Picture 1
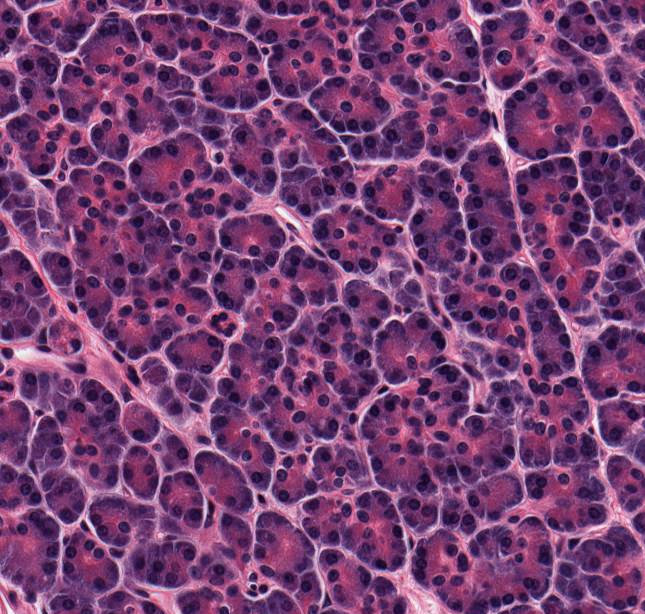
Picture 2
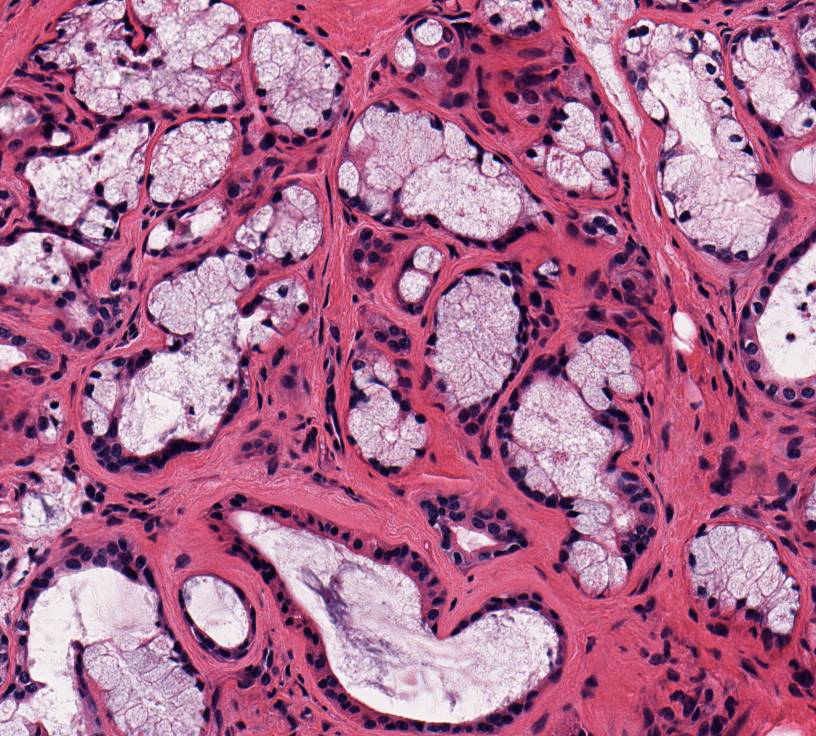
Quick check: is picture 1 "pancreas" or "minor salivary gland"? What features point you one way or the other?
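Look first at picture 1: that is pancreas, and picture 2 is minor salivary gland. In the pancreas, small rounded acini pack the whole field closely, each a cluster of pyramidal cells around a tiny central point with no open lumen. See the round, dark nuclei at the cell bases, with purple basal and pink granular apical cytoplasm. In the minor salivary gland, most units are pale cells with finely bubbly cytoplasm and small, dark nuclei flattened against the outer edge.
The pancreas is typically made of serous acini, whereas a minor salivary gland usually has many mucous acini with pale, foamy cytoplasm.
Dense, strongly pink collagen separates the units.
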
